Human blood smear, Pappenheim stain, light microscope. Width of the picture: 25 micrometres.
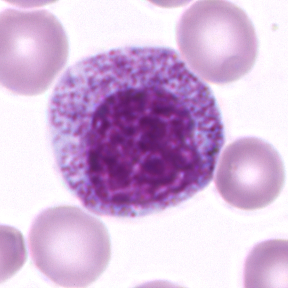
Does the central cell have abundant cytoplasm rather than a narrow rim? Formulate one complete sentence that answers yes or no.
Yes, its nucleus is set within plentiful cytoplasm.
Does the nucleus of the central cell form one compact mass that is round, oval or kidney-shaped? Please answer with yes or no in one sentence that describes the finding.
Yes, the nucleus of the cell is compact, undivided and round, oval or kidney-shaped.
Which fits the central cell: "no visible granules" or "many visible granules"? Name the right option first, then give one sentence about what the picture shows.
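Many visible granules. Many fine reddish-purple granules are scattered through the whole cytoplasm.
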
